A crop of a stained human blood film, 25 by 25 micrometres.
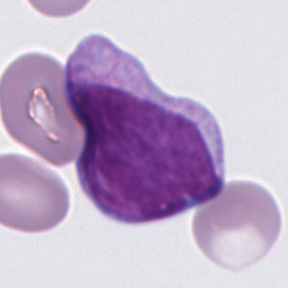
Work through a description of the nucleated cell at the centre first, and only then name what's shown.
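Position: the nucleus lies in the lower left, leaving most cytoplasm at the top and right. Share: it fills about 60% of the cell's area. Staining: the nucleus is deep purple, the cytoplasm pale greyish lilac. Texture: the chromatin is finely textured, without coarse dark clumps. The cell is an atypical promyelocyte.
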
